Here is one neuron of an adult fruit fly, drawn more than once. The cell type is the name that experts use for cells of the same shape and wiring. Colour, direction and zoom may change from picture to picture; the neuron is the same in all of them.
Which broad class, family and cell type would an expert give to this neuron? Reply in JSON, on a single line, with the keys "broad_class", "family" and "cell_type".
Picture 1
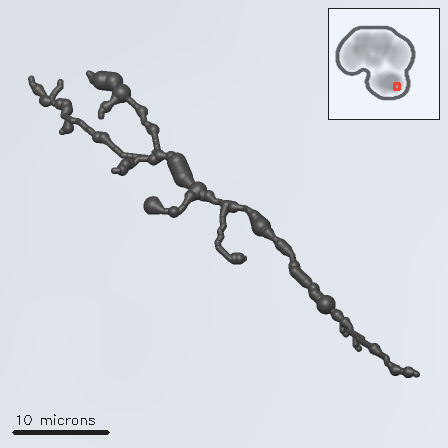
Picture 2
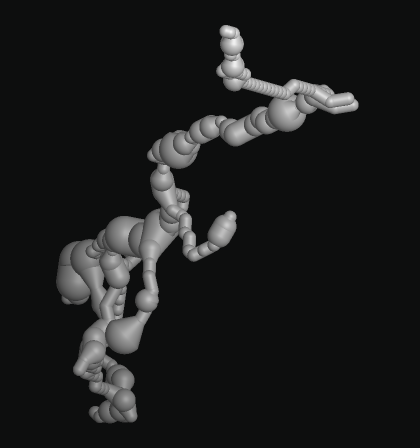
{"broad_class": "sensory neuron entering the nerve cord", "family": "class mechanosensory tactile", "cell_type": "SNta27"}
